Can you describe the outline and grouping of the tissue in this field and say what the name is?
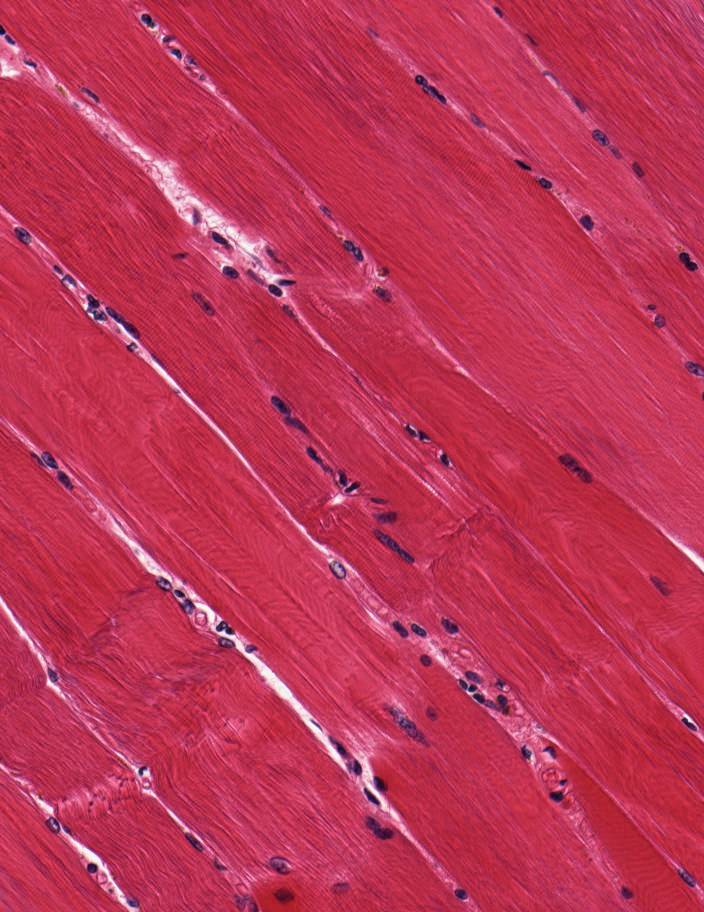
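Long, parallel muscle fibres fill the whole field, running diagonally from upper left to lower right. They are broad, unbranched cylinders lying side by side. Their cytoplasm is deeply eosinophilic, an intense red-pink. The dark, elongated nuclei sit at the edges of the fibres, not in their centres. The tissue is skeletal muscle.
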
